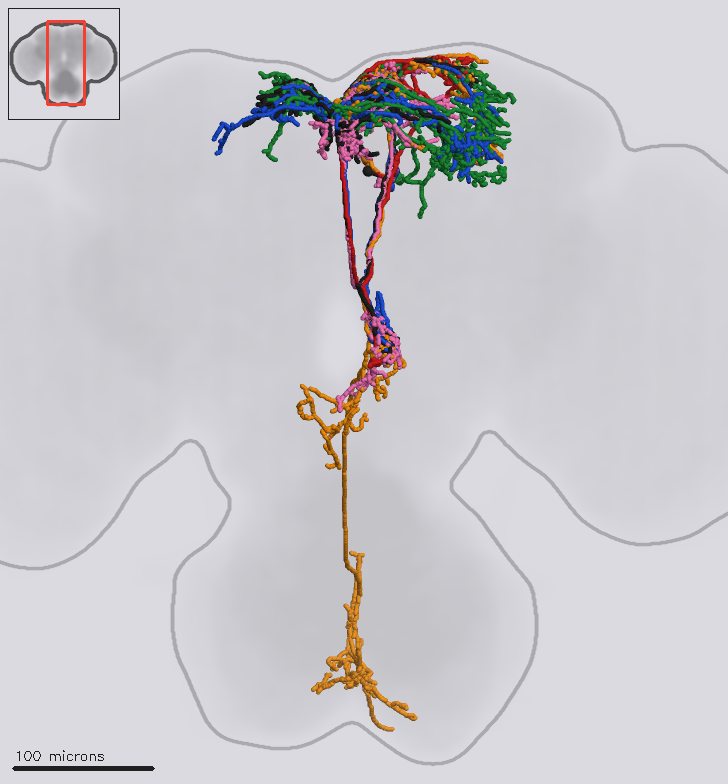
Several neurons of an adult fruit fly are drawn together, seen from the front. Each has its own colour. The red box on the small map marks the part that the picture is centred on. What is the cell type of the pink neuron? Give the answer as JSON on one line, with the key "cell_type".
{"cell_type": "SMP286"}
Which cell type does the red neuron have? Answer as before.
{"cell_type": "CB4128"}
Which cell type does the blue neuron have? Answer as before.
{"cell_type": "SMP720m"}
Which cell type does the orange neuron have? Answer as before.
{"cell_type": "DNpe041"}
